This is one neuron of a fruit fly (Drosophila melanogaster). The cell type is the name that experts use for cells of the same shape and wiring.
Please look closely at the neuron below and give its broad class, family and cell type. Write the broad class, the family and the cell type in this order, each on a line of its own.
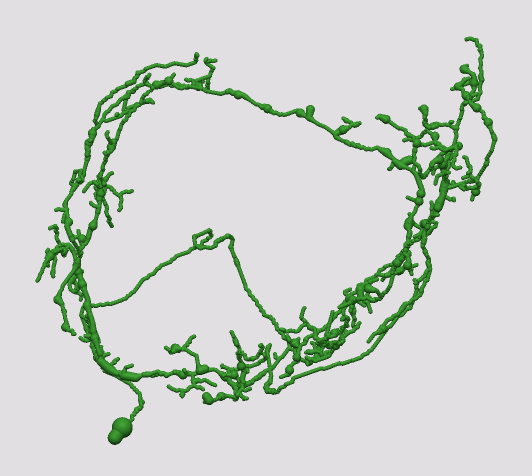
nerve-cord intrinsic neuron
hemilineage 01B
IN01B037_b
